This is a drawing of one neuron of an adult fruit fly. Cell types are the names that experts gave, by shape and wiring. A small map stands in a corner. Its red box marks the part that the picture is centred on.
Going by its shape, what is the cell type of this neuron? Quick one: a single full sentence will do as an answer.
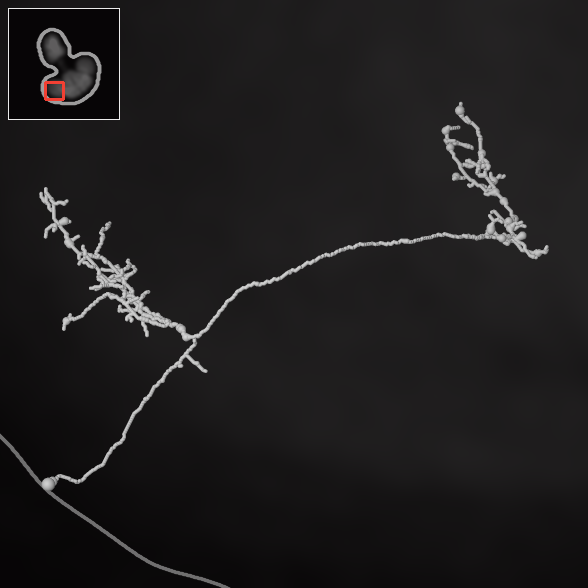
This neuron is a member of the Tm35 cell type.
